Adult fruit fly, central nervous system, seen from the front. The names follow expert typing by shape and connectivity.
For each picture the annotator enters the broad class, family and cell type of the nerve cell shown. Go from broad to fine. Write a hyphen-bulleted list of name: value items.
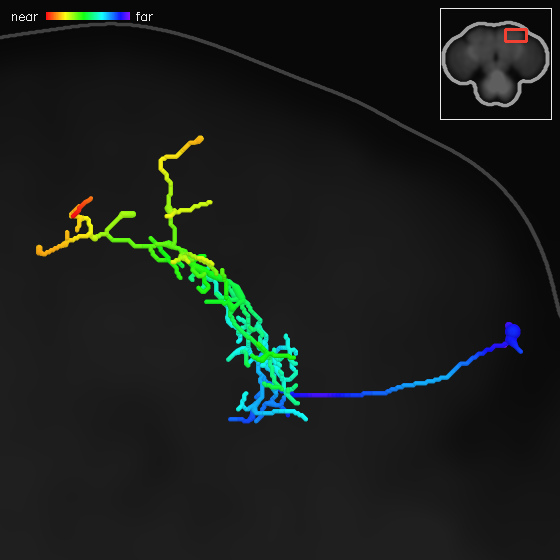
- broad class: central-brain intrinsic neuron
- family: hemilineage SLPp&v1_posterior
- cell type: SLP337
